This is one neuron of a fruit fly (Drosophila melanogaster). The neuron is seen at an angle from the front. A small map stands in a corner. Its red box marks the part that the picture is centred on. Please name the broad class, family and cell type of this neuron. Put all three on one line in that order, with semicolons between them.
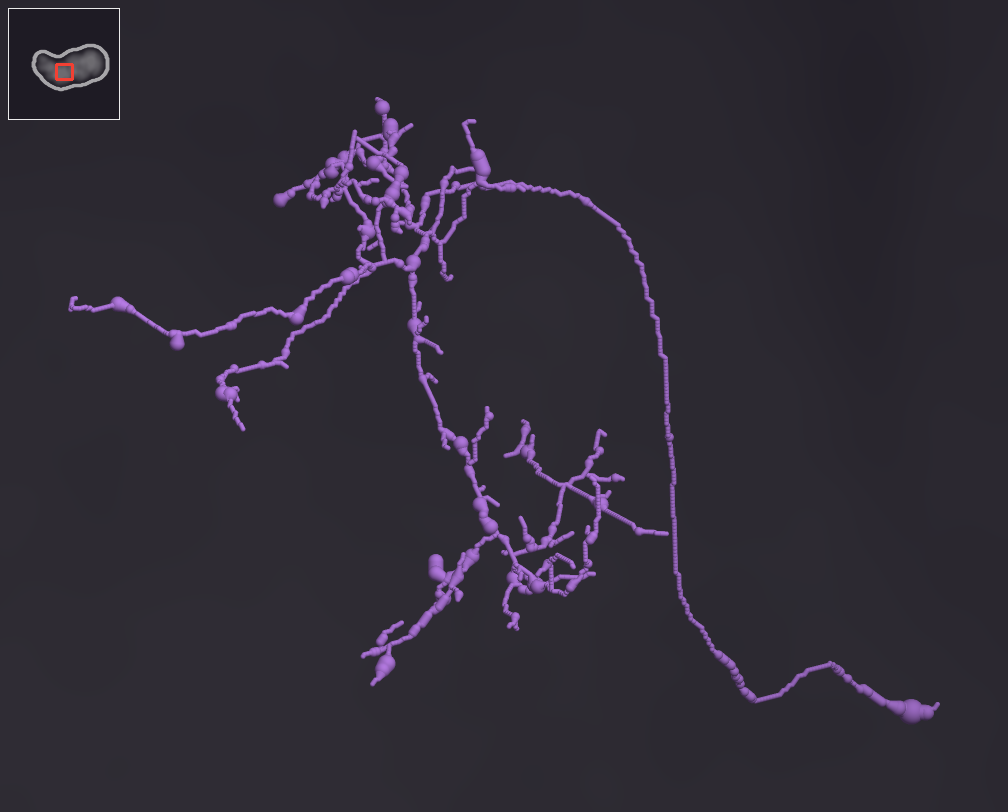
nerve-cord intrinsic neuron; hemilineage 03B; IN03B090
